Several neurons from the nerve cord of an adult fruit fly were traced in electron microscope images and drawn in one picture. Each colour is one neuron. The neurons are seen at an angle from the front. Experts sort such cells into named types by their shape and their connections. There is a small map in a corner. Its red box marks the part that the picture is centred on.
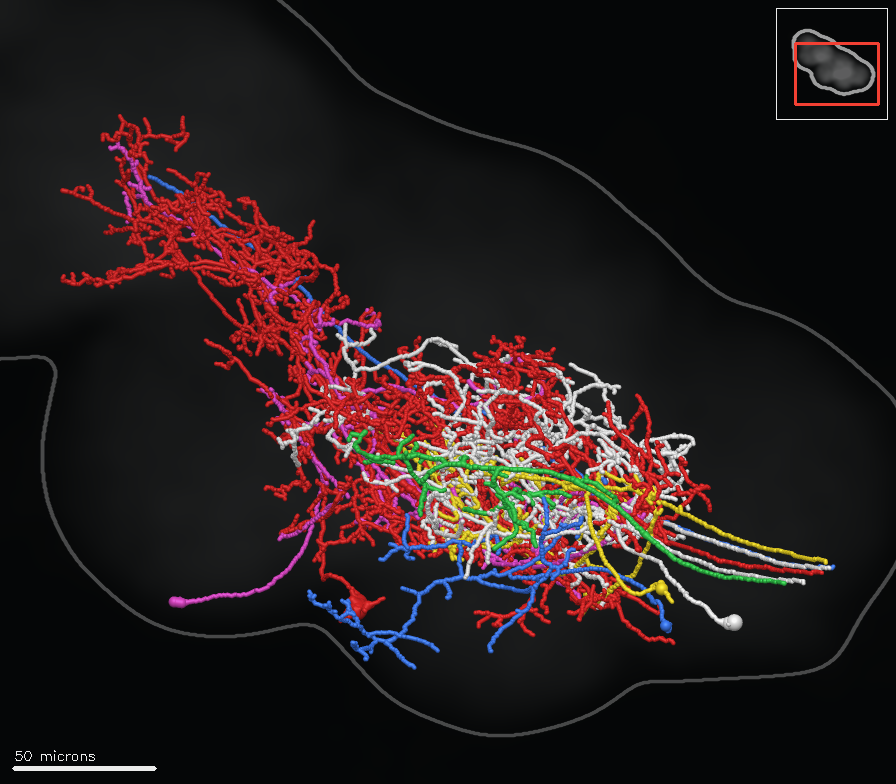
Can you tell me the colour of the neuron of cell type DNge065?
green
